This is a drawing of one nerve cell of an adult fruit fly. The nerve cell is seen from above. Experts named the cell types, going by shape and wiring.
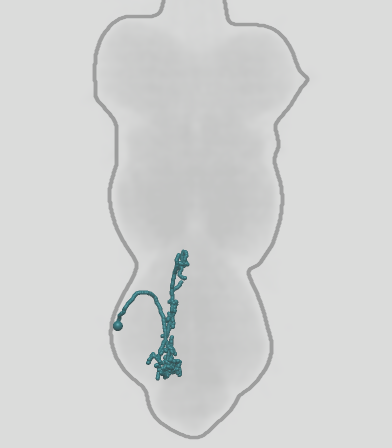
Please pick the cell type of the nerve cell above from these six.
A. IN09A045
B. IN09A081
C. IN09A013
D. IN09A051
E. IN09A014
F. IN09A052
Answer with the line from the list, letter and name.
D. IN09A051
